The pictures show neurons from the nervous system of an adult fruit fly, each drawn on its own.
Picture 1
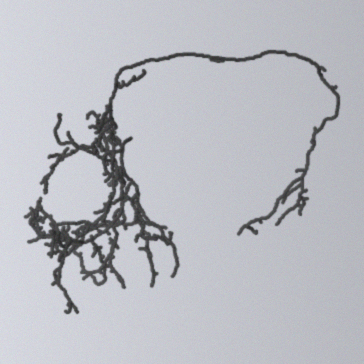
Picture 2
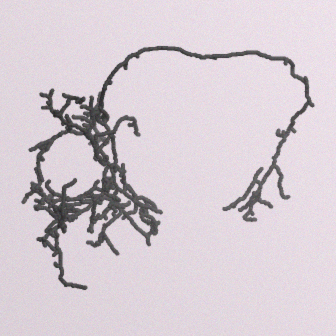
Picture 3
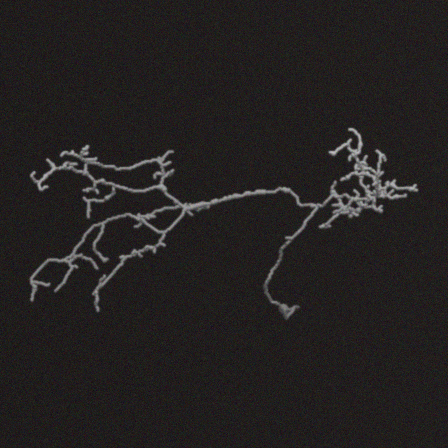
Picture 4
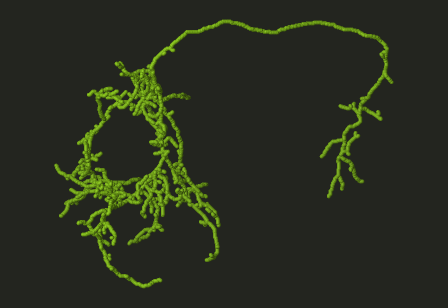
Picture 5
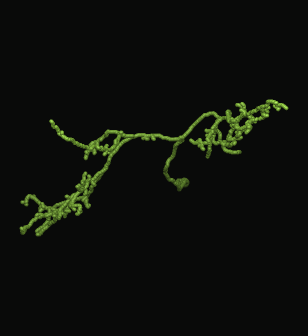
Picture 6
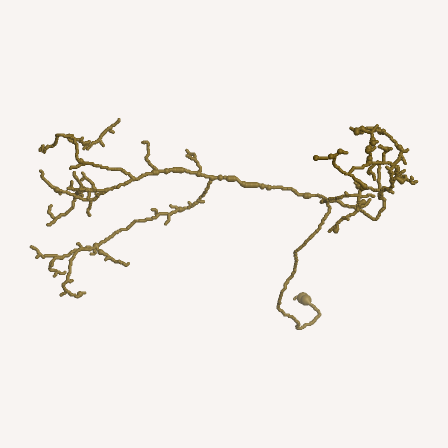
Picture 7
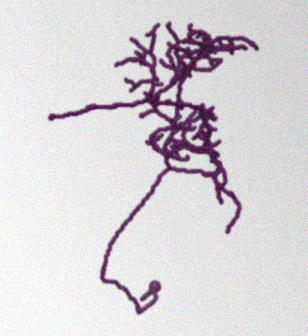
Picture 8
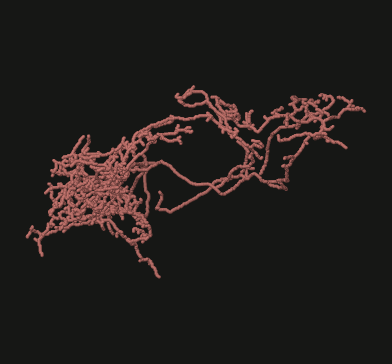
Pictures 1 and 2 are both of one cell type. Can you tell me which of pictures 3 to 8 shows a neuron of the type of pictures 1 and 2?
Picture 4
